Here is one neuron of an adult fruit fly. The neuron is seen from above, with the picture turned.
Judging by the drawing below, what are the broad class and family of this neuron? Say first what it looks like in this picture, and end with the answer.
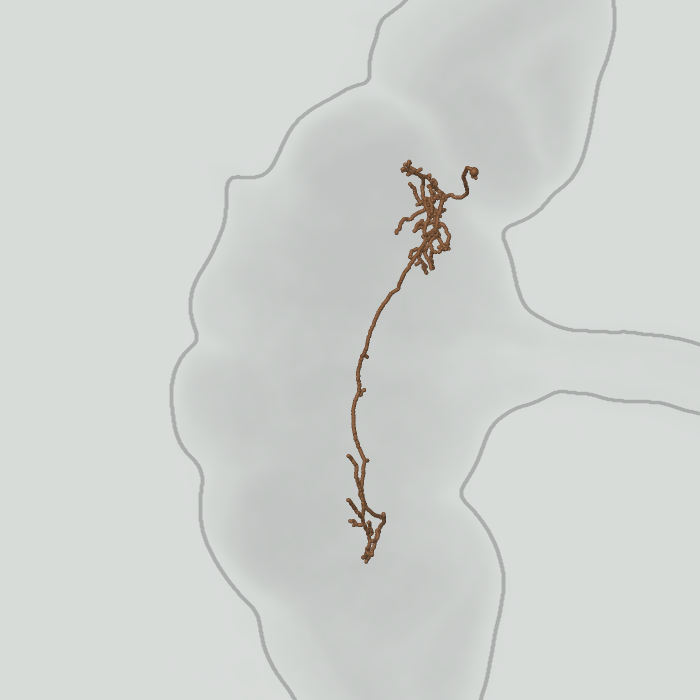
It is in the brain and does not reach the nerve cord. In this view it is more than twice as tall as it is wide. It is a central-brain intrinsic neuron. The family is hemilineage VPNp&v1_posterior.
